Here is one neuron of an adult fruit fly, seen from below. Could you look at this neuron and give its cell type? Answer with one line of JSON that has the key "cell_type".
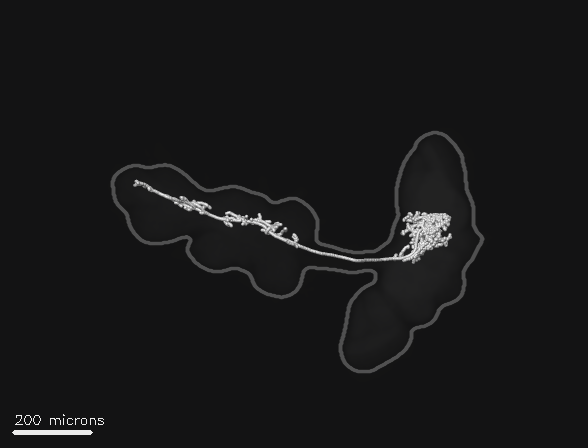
{"cell_type": "DNp12"}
